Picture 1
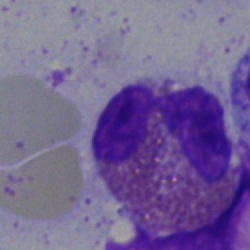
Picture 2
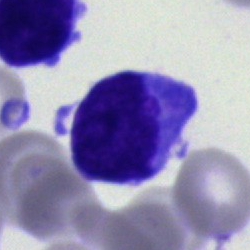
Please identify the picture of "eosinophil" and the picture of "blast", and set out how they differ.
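In picture 1 is the eosinophil; in picture 2, the blast. The outlines differ first: the eosinophil's is round and smooth without surface projections, while the blast's is roughly round with an angular corner at the upper right.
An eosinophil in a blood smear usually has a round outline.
Next, chromatin does not separate them: in both it is dense and dark purple, and no nucleoli are to be seen in the eosinophil. Then, the blast's nucleus fills most of the cell, leaving a narrow blue rim of cytoplasm lying mainly on the upper right side of the nucleus.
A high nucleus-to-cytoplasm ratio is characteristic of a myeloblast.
Last, no granules are seen in the blast's cytoplasm.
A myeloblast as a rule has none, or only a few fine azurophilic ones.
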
